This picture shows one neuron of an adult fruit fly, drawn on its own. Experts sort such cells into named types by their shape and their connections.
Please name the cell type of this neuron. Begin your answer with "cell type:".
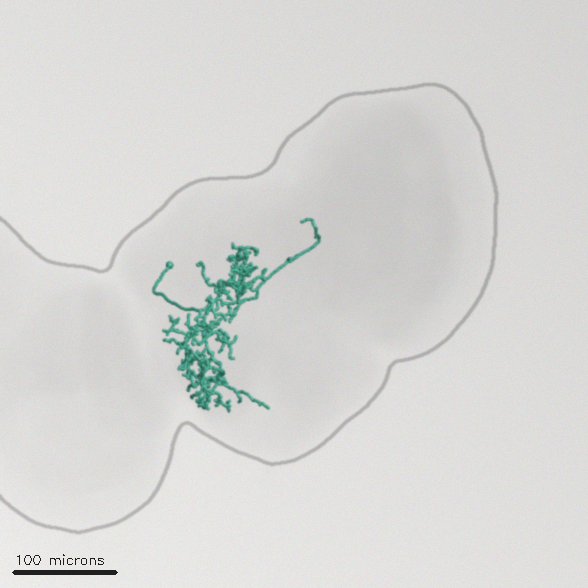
cell type: PVLP123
